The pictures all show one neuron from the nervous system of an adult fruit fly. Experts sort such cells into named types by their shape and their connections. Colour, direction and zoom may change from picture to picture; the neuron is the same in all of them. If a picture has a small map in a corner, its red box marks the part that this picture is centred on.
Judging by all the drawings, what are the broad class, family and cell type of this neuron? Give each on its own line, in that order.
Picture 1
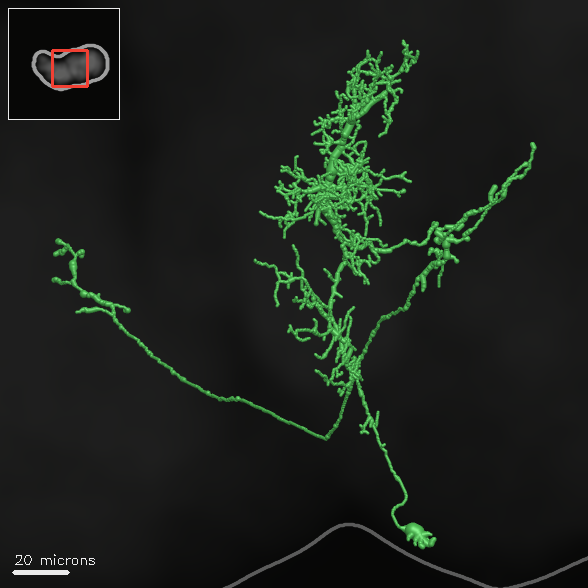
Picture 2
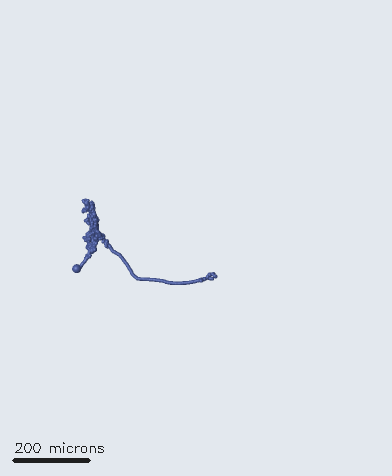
descending neuron
hemilineage LB6
DNge070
